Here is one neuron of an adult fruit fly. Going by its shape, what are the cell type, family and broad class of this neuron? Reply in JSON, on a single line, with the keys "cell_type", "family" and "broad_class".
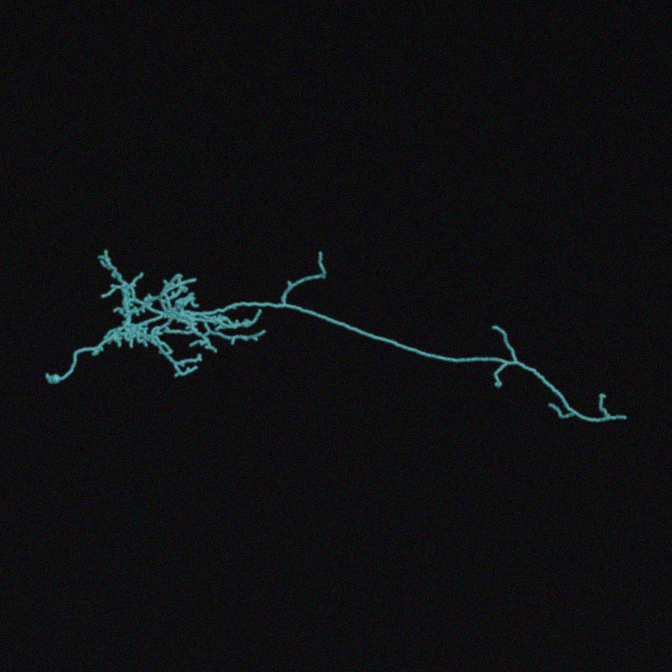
{"cell_type": "AVLP745m", "family": "hemilineage VLPl&p2_lateral", "broad_class": "central-brain intrinsic neuron"}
